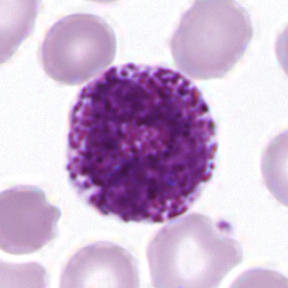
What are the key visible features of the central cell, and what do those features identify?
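The outline is round, and granules sit over the nucleus so that you can't trace where it ends. They run right out to the margin too, giving the edge a beaded look. Hardly any granule-free cytoplasm shows anywhere. It's a basophil.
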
